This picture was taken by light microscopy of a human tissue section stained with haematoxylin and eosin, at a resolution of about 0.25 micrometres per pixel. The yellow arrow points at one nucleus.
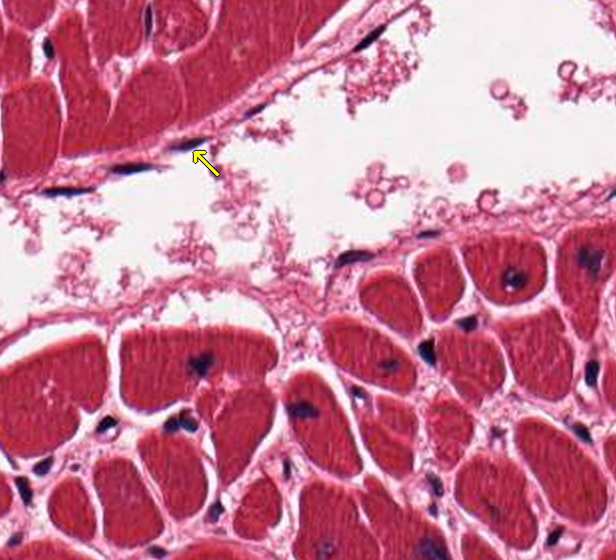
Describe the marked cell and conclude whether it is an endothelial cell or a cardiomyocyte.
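The nucleus is a thin, elongated spindle lying flat and parallel to the edge it sits on. Little cytoplasm can be made out: only a thin pink sliver running along the surface on either side of the nucleus. Other similar flat, dark nuclei are spaced out along the same border, forming a thin single-cell lining. The marked nucleus belongs to an endothelial cell.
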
